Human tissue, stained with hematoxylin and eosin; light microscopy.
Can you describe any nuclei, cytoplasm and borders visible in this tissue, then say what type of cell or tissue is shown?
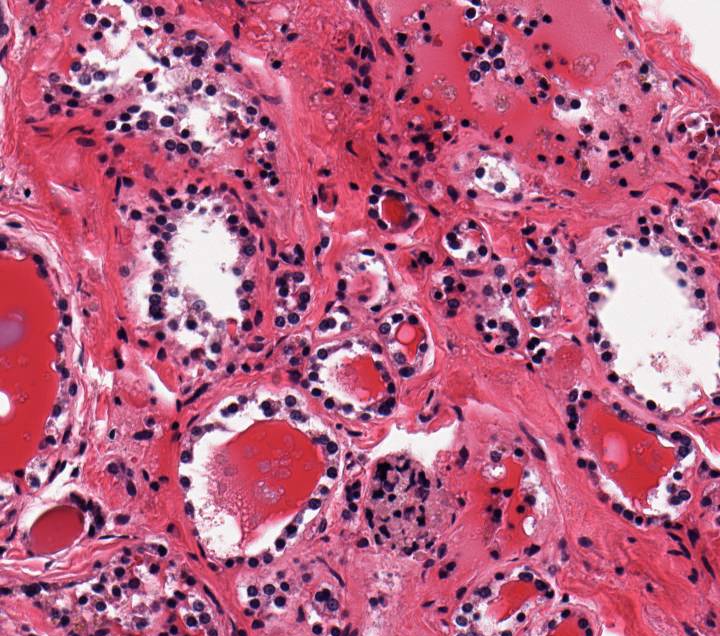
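Many rounded to oval units of varying size fill the field, separated by bands of stroma. A single layer of cuboidal to flattened epithelial cells lines each unit. These lining cells have small, round, dark-staining nuclei of fairly even size. At the left edge lies a large lumen filled with red material. The tissue is thyroid.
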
